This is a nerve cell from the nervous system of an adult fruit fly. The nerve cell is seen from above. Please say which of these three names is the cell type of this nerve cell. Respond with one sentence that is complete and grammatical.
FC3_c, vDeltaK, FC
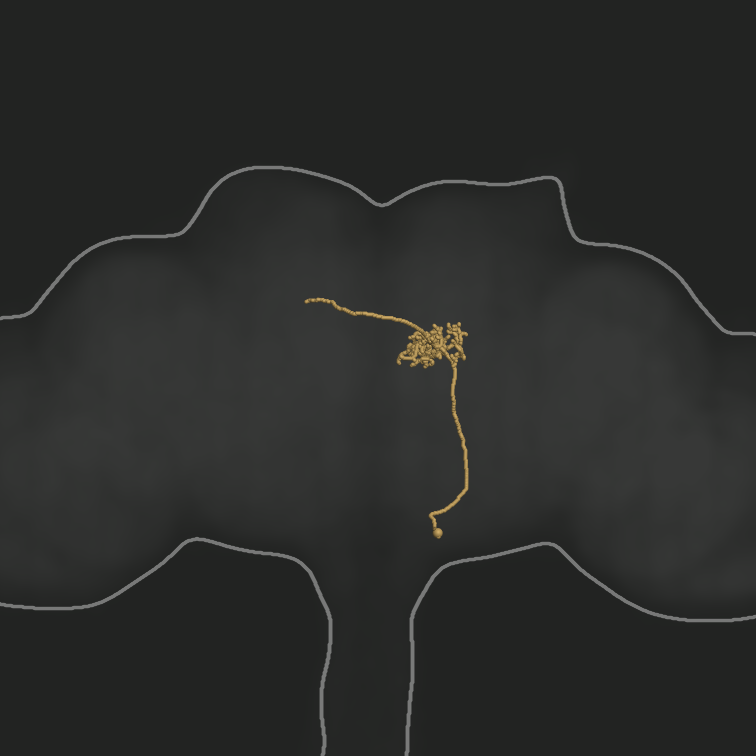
The type assigned to this nerve cell is FC3_c.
